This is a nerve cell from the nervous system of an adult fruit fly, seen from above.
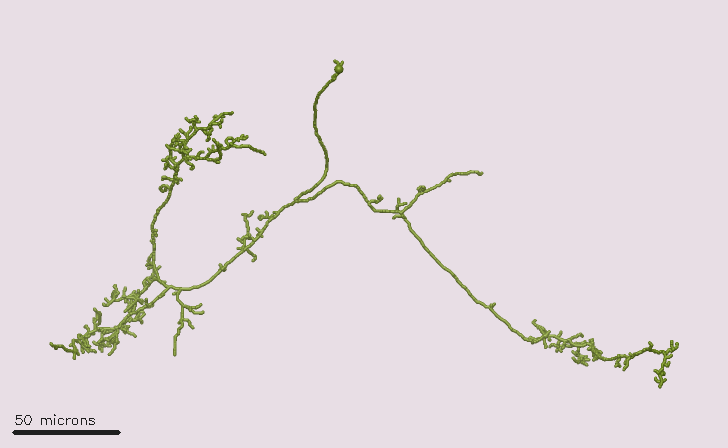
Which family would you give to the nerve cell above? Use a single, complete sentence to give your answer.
Of the families, hemilineage WEDd2 is the one for this nerve cell.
